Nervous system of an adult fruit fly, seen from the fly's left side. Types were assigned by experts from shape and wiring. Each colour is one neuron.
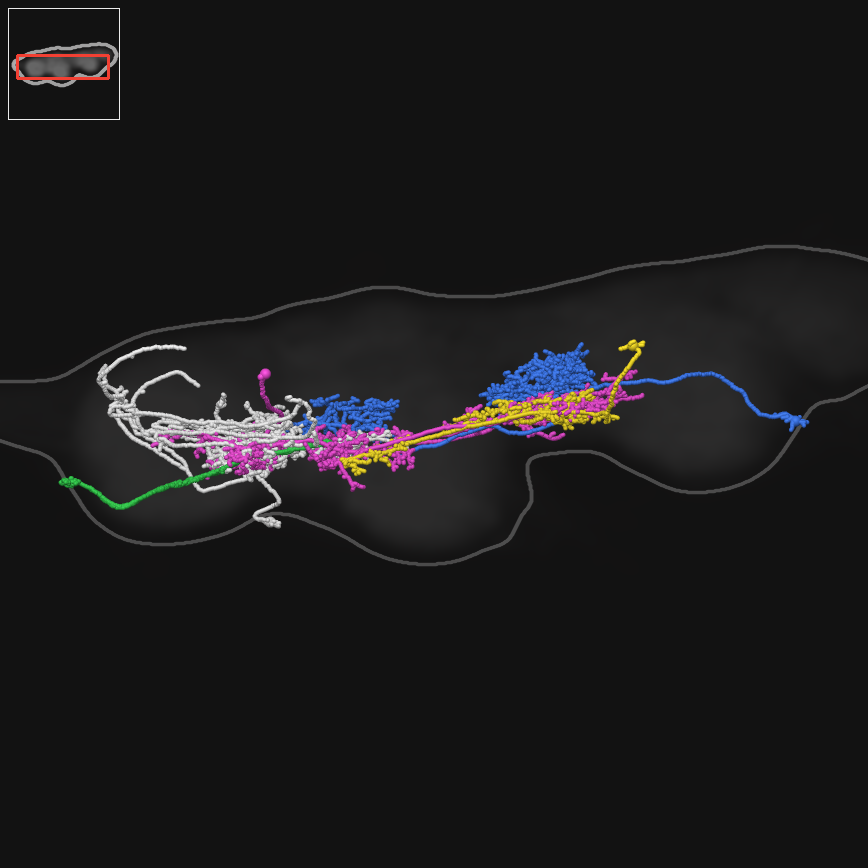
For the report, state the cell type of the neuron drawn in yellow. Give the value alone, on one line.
IN09A020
